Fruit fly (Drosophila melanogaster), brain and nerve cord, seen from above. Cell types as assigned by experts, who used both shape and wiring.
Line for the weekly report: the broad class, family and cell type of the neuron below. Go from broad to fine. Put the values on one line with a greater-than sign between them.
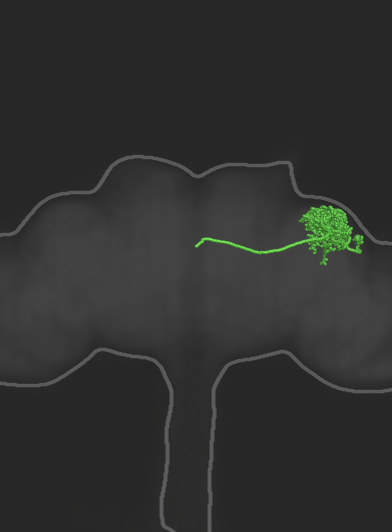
central-brain intrinsic neuron > hemilineage VLPl&p2_lateral > AVLP318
